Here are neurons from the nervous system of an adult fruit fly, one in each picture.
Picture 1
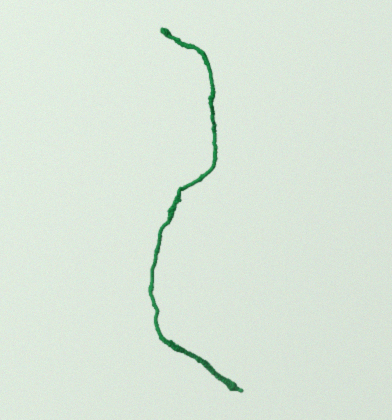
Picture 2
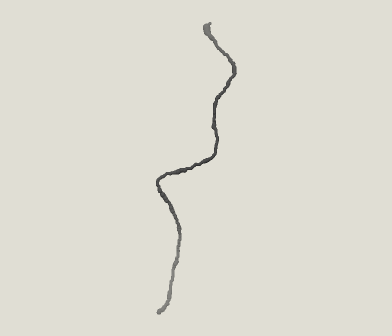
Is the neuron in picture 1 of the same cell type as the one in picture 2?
yes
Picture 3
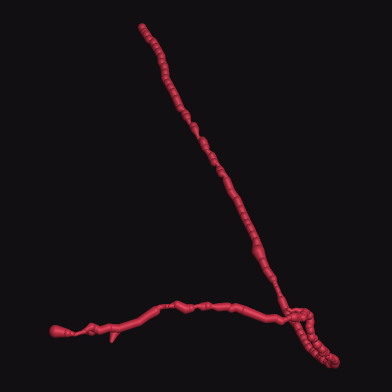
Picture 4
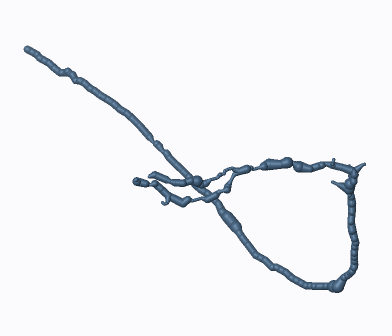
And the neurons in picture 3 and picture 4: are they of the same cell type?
yes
